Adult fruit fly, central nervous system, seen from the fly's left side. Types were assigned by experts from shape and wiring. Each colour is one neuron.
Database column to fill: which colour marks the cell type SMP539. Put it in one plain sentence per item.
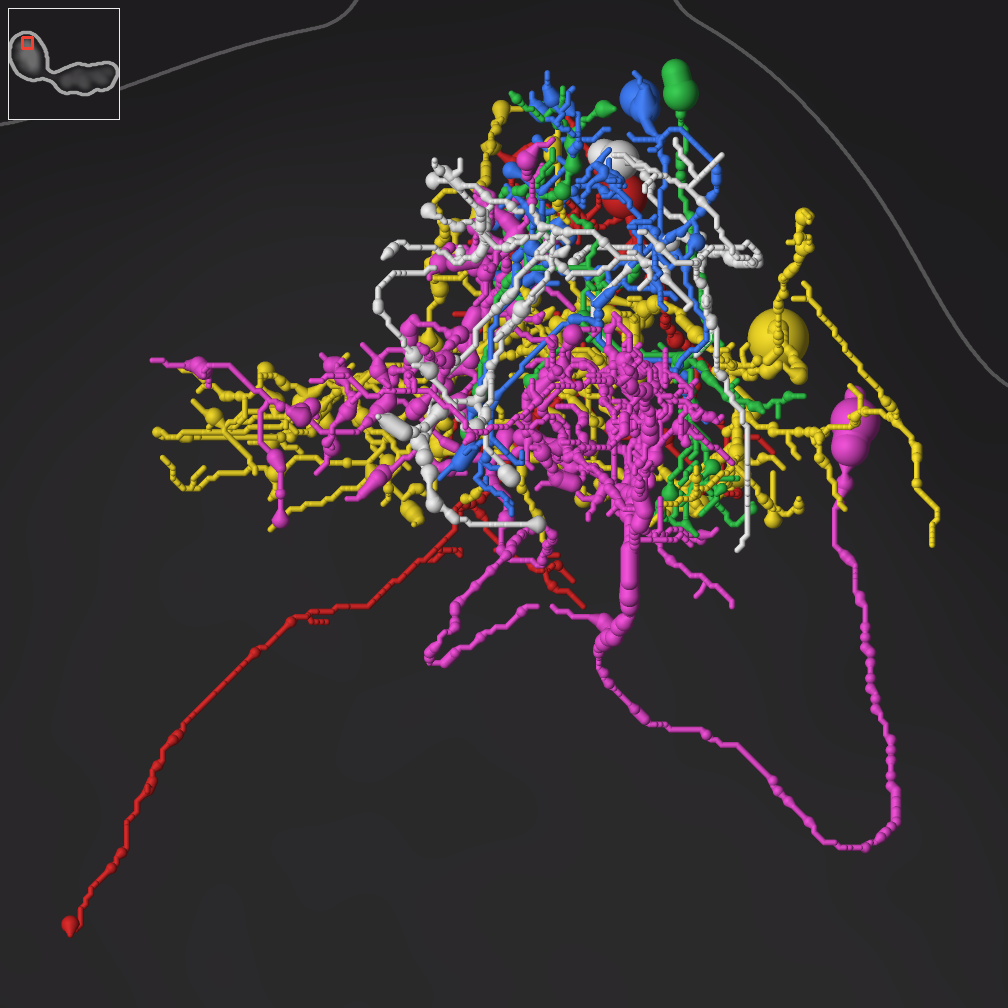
The colour is yellow.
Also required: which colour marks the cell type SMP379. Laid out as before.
The colour is magenta.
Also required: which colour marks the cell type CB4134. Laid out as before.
The colour is white.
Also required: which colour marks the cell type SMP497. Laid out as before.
The colour is red.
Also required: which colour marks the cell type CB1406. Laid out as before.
The colour is green.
